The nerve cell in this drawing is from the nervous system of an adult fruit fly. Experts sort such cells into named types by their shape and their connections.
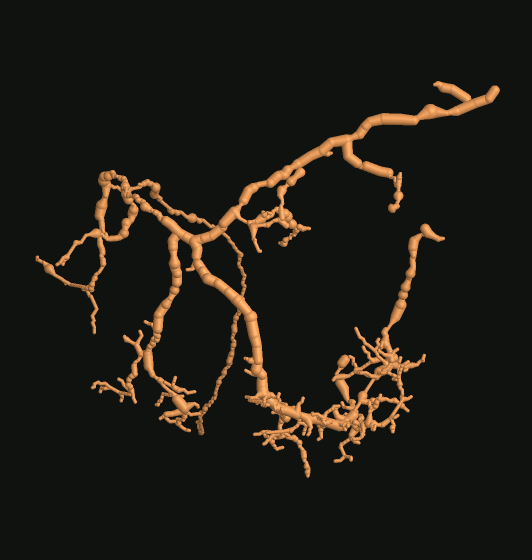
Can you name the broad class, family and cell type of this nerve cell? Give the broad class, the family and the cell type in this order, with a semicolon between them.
nerve-cord intrinsic neuron; hemilineage 03B; IN03B066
